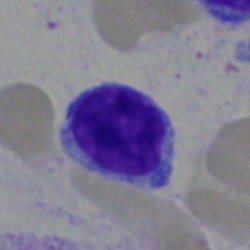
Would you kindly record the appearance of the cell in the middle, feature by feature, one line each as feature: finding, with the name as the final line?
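Outline: rounded, fairly smooth.
Chromatin: dark purple and dense, with darker clumped areas.
Cytoplasm: only a narrow rim around the nucleus.
Cytoplasm colour: blue.
Name: lymphocyte.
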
